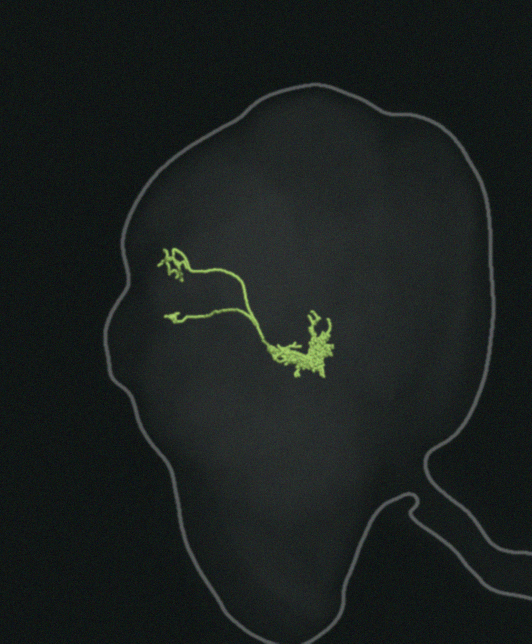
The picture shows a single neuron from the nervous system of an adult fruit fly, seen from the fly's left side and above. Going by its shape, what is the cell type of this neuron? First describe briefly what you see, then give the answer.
In this view it is wider than it is tall. It is a central-brain intrinsic neuron. It is of cell type PLP008.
